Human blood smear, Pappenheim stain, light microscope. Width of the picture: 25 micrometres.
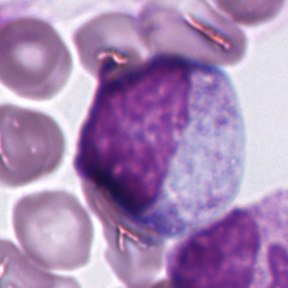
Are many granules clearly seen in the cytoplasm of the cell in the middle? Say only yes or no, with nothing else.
Yes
